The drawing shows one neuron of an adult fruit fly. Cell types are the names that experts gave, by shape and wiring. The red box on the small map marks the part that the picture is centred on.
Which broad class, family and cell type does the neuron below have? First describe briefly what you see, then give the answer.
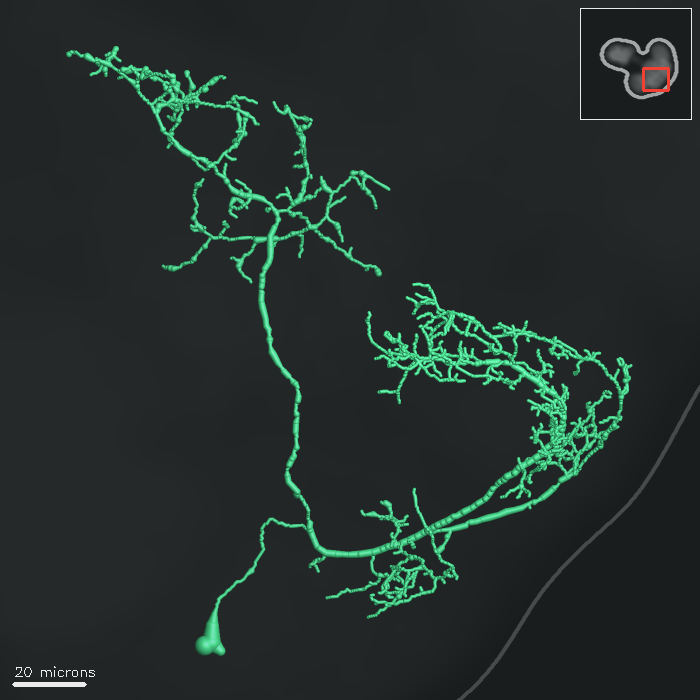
The cell body can be seen at the lower left of the picture. By the scale bar it is about 170 microns tall in this view. More than a hundred branch ends can be seen. Its broad class is central-brain intrinsic neuron. Its family is hemilineage AOTUv3_dorsal. It is of cell type SMP014.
